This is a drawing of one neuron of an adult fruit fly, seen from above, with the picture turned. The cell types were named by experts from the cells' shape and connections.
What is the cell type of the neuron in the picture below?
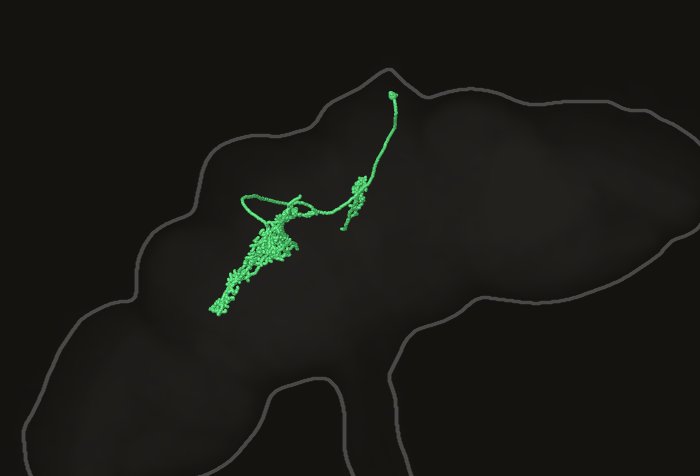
mAL_m1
